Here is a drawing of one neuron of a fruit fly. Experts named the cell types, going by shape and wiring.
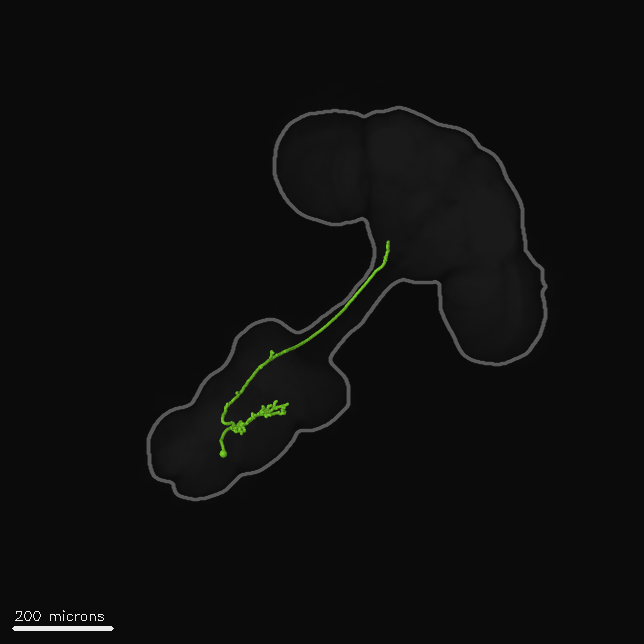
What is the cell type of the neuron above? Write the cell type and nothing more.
AN07B089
